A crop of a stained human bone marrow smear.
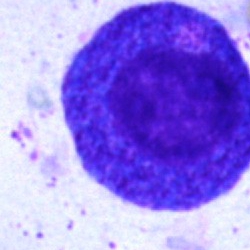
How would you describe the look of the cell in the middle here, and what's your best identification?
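Deep blue stain colours the cytoplasm, which has a mottled, speckled texture. The nucleus lies off-centre, towards the right side of the cell. To the left of the cell, small purple fragments lie scattered. The cell is a promyelocyte.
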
